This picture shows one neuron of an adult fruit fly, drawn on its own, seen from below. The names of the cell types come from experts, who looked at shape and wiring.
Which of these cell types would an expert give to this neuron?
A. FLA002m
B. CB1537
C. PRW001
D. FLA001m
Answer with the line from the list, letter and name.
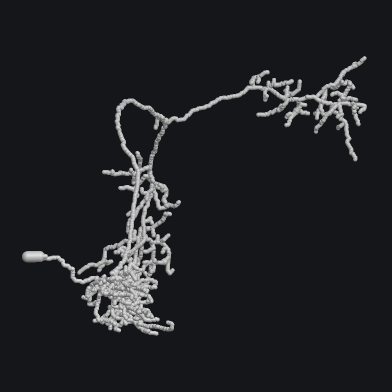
C. PRW001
